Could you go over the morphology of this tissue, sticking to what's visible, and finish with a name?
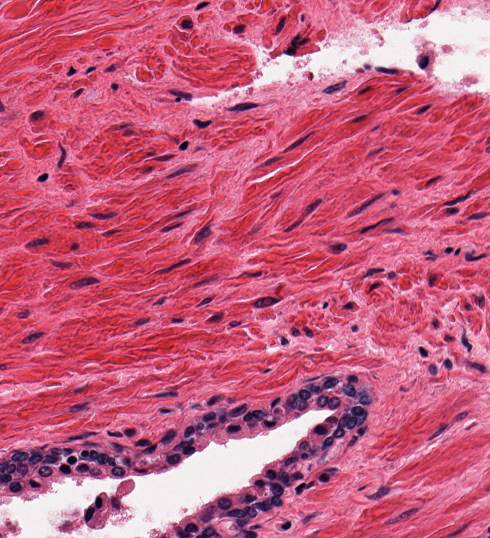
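Muscle takes up most of the field, and a single gland profile runs along the lower edge. This is smooth muscle, arranged in bundles that run in different directions and interlace. Its cells have strongly eosinophilic, bright pink-red cytoplasm and elongated, cigar-shaped nuclei. The tissue is prostate.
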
